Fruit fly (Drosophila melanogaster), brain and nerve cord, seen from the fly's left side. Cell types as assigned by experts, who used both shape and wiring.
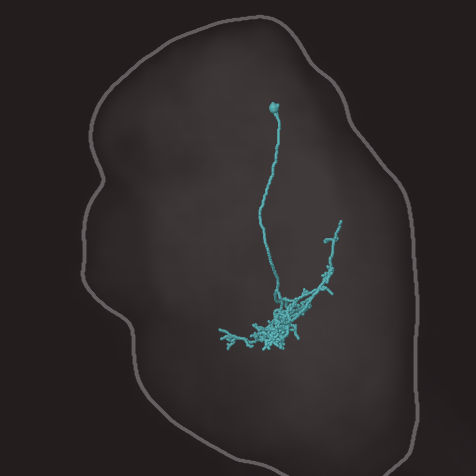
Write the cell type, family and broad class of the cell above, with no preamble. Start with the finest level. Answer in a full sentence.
Type CB3870 of hemilineage DM1_antero_ventral, a central-brain intrinsic neuron.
